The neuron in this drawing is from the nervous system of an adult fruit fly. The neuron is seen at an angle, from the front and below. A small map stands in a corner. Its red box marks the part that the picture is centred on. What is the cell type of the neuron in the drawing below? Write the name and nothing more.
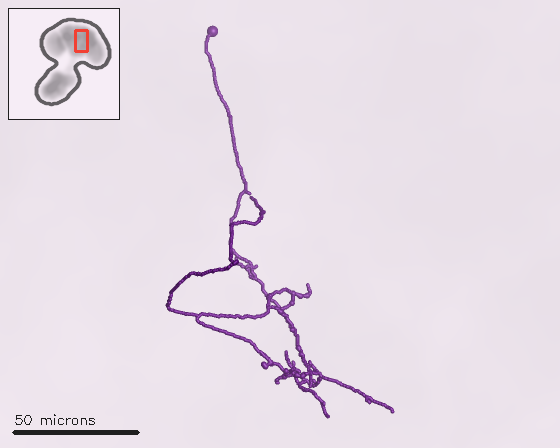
PS153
